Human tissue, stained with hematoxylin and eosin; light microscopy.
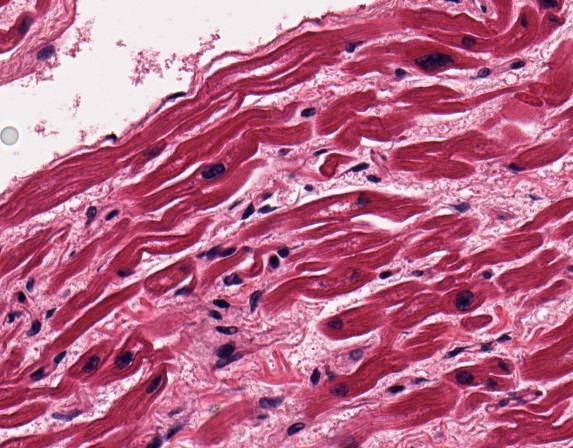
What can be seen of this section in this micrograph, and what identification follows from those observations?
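Muscle fibres run diagonally from lower left toward upper right; they branch and join neighbouring fibres, and their cytoplasm stains deep red-pink. Small cells with dark, elongated nuclei are scattered between the fibres. This section is from the atrial appendage of the heart.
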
